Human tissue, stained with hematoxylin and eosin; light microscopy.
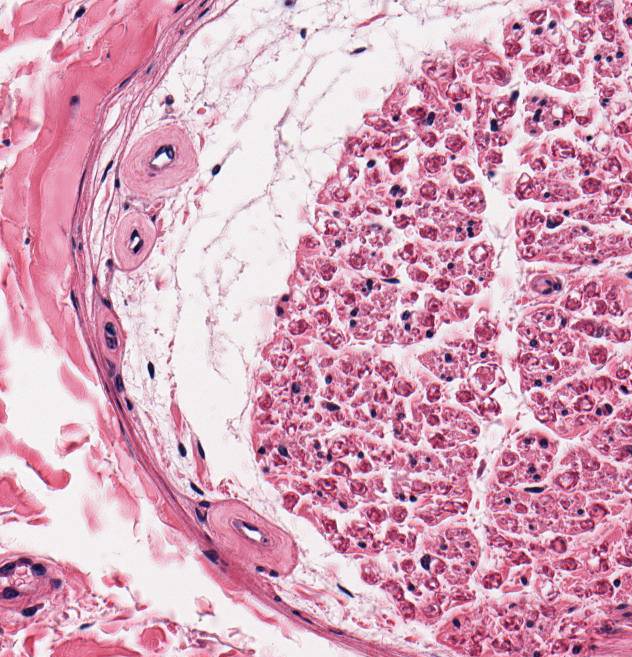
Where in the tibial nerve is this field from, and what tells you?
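The right half of the field is a nerve fascicle. Its tightly grouped fibres, cut across, appear as small rounded pink profiles, many with a small central dot.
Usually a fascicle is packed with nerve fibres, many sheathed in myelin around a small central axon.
Small dark nuclei are scattered between the fibres throughout. A thin layered band of flattened cells with elongated dark nuclei curves around the left side.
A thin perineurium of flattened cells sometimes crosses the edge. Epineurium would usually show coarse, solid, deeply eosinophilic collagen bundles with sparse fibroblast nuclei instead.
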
